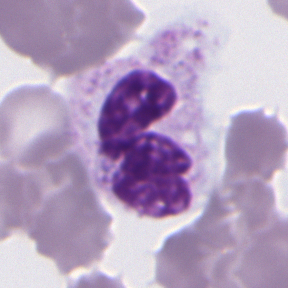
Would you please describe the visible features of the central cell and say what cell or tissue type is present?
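Look first at the outline: it is roughly oval, with a soft, indistinct edge. Inside, the two lobes of the nucleus meet on the left side, leaving a notch that opens to the right. The chromatin is dark purple and coarsely clumped. All around the nucleus lies a pale, faintly lilac-pink cytoplasm. This is a segmented neutrophil.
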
